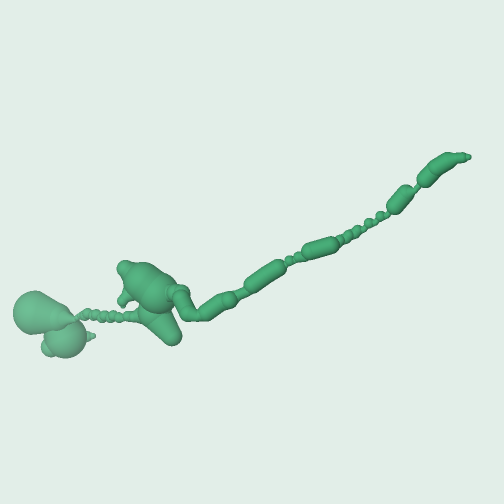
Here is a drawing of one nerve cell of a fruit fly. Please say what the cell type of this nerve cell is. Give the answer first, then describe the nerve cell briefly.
Its cell type is L1. It is an optic-lobe intrinsic neuron. There are a dozen or fewer branch ends. As drawn here it is wider than it is tall.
